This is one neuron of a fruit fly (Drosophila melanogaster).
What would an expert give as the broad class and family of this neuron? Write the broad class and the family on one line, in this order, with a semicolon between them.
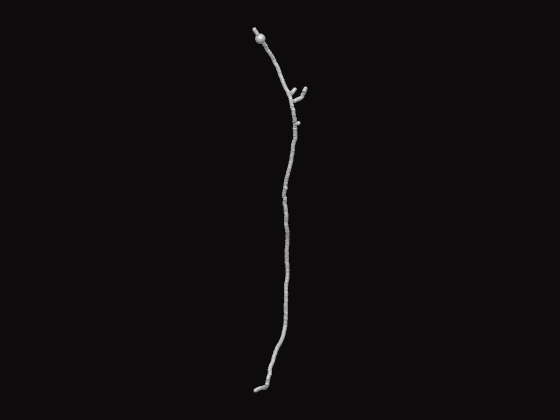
sensory neuron ascending to the brain; class mechanosensory proprioceptive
